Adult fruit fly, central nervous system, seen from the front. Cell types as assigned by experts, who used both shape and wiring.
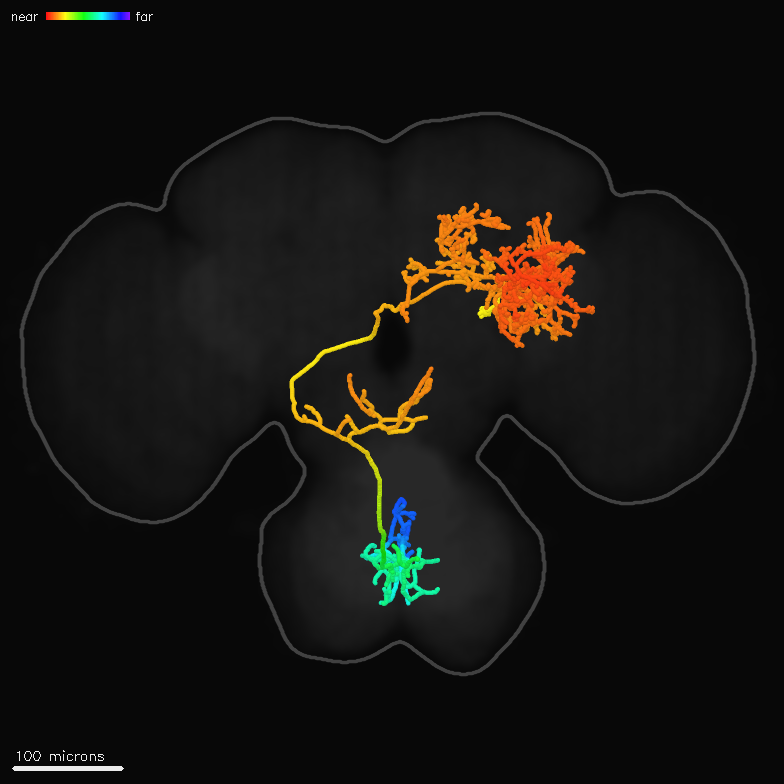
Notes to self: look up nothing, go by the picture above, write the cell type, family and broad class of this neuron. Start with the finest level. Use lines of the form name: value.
cell type: DNp66
family: hemilineage VLPl&p2_posterior
broad class: descending neuron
